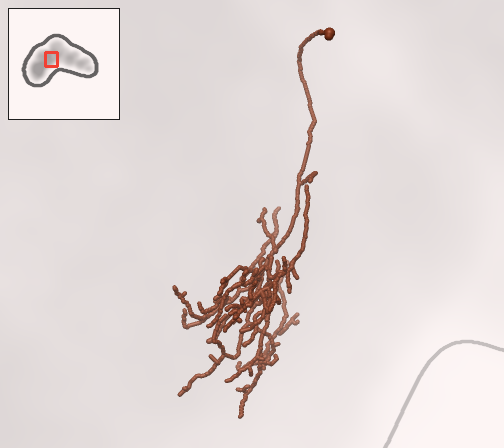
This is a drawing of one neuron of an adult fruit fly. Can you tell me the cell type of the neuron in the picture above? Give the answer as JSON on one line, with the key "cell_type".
{"cell_type": "SLP187"}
